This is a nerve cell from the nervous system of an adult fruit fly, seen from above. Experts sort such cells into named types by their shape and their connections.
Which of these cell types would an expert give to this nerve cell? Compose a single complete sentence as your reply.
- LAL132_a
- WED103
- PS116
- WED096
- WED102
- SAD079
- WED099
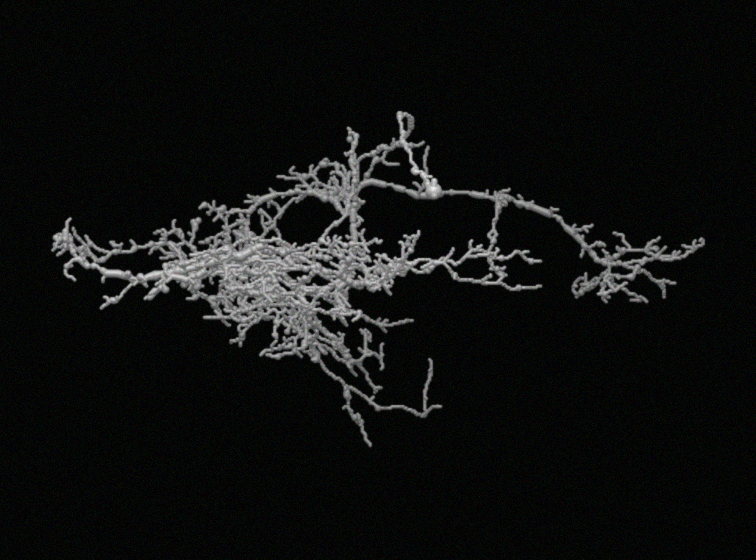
This nerve cell is an instance of the cell type PS116.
